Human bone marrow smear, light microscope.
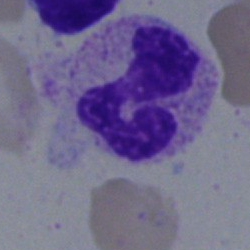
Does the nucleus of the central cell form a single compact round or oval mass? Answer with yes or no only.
No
